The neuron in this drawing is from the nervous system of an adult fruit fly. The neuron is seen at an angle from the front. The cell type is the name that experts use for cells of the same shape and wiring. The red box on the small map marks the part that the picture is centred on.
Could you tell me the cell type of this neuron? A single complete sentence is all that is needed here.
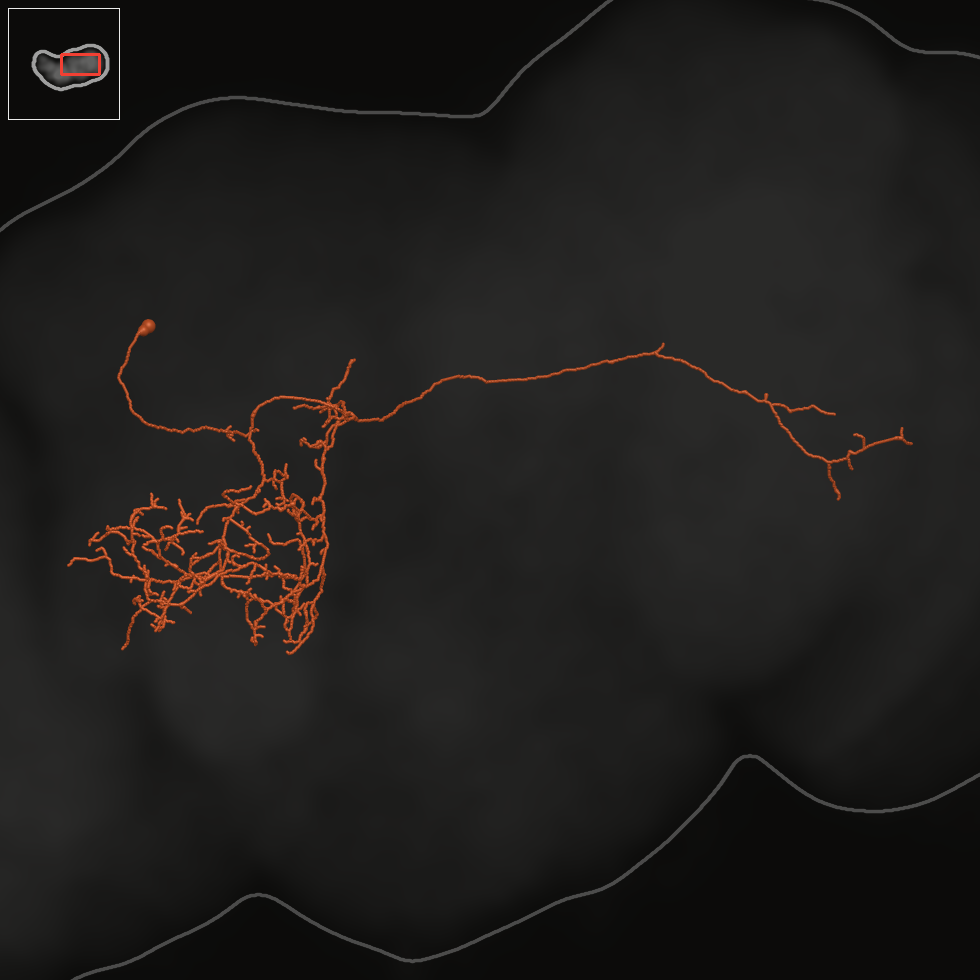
For this neuron, the cell type is CB1534.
